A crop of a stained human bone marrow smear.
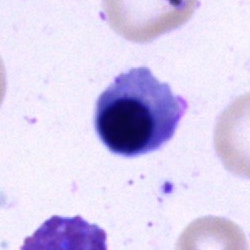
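Erythroblast, the central cell in a stained human bone marrow smear. Its chromatin is very dark and dense, with almost no texture to make out. Blue cytoplasm without granules sits mostly to the upper right of the nucleus, where the outline turns irregular with small blunt bulges.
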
